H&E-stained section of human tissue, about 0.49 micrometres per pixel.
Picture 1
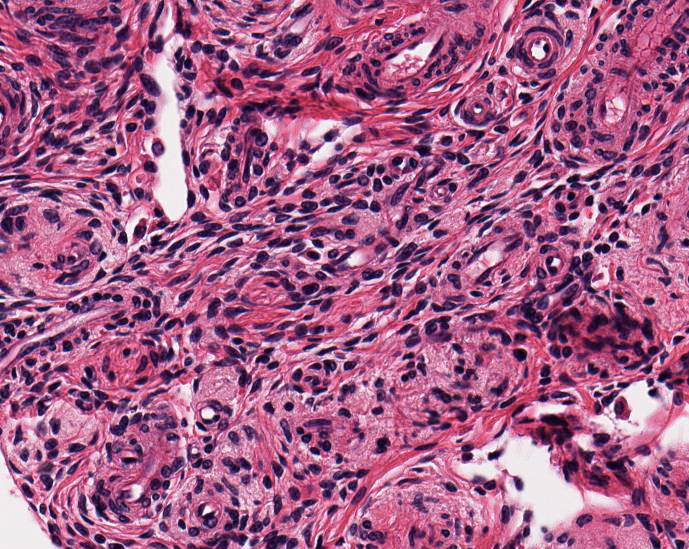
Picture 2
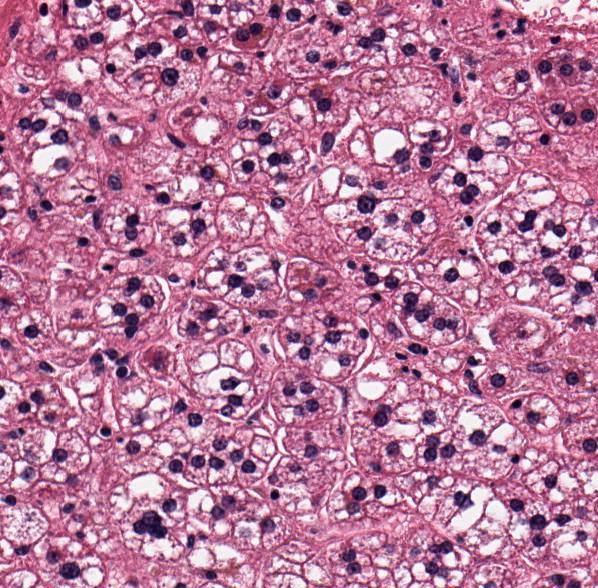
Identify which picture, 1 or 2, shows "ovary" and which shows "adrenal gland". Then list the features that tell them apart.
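Identity: picture 1 is the ovary, picture 2 the adrenal gland. Arrangement: both have rounded nests, but in picture 1 the nests of pale pink cells sit in a cellular spindle-cell stroma, while in picture 2 they fill the field between thin pink partitions, with no thick fibrous bands anywhere. Cytoplasm: abundant, pale and finely granular pink in picture 1; pale and full of many small clear vacuoles in picture 2, where a few scattered cells, some near the centre, are brownish and granular. Further features of picture 1: small, dark, oval to spindle-shaped stromal nuclei, and small round vessels with thick concentric walls and narrow lumens at upper right.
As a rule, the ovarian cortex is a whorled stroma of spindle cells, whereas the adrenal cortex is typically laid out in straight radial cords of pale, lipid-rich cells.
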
